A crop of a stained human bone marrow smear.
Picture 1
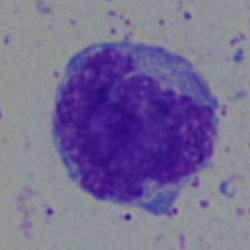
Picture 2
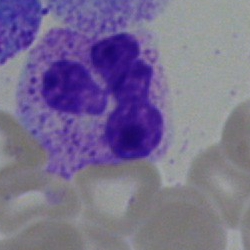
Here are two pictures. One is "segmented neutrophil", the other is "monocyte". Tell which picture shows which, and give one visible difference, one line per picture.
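The cell in picture 1 is a monocyte. The dark purple central mass fills most of the cell.
The cell in picture 2 is a segmented neutrophil. The cytoplasm is abundant and pale lilac.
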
